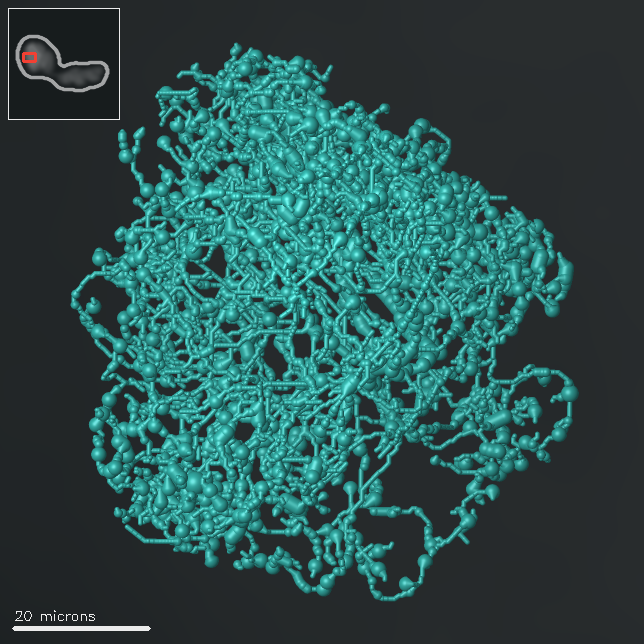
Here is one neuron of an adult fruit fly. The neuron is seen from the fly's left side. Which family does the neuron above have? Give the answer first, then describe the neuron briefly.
Its family is hemilineage ALl1_dorsal. It is a central-brain intrinsic neuron. By the scale bar it is about 80 microns tall in this view. More than a hundred branch ends can be seen.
